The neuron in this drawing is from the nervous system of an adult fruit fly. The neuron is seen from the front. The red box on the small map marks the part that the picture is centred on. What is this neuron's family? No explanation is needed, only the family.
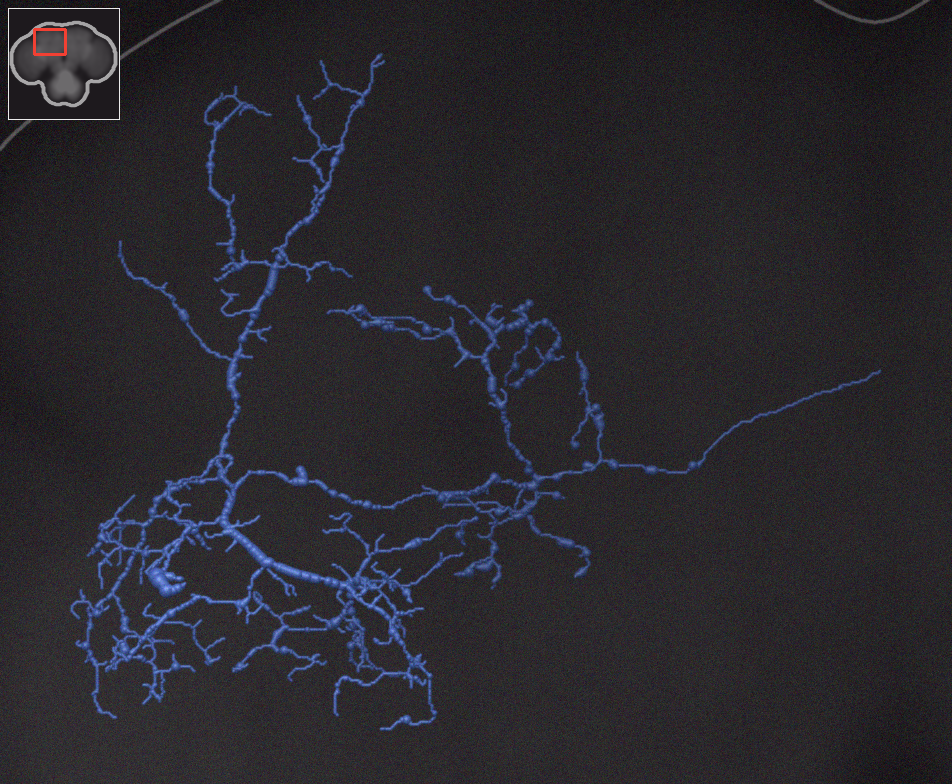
hemilineage SLPa&l1_anterior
